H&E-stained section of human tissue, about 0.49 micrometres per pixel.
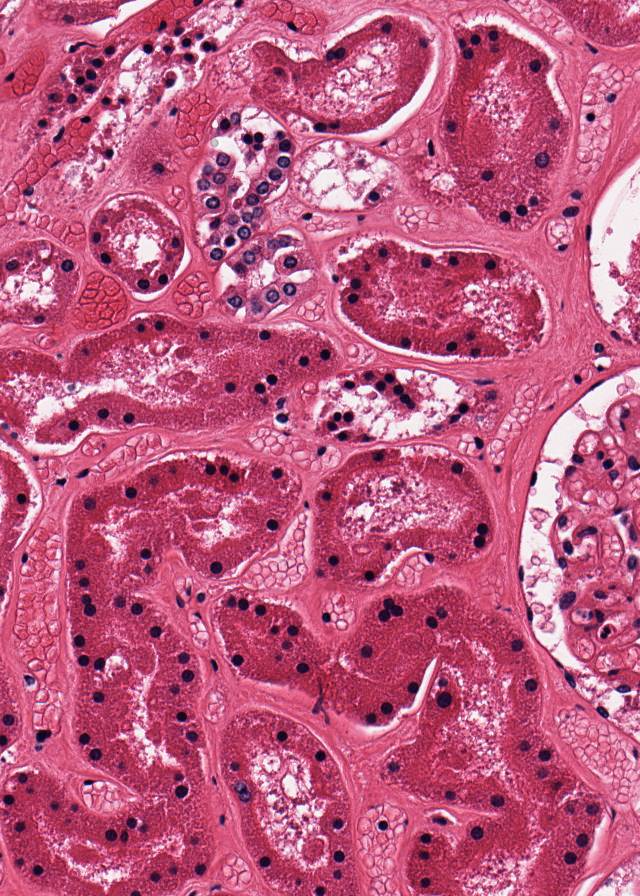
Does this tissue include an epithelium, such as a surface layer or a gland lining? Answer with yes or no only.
Yes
